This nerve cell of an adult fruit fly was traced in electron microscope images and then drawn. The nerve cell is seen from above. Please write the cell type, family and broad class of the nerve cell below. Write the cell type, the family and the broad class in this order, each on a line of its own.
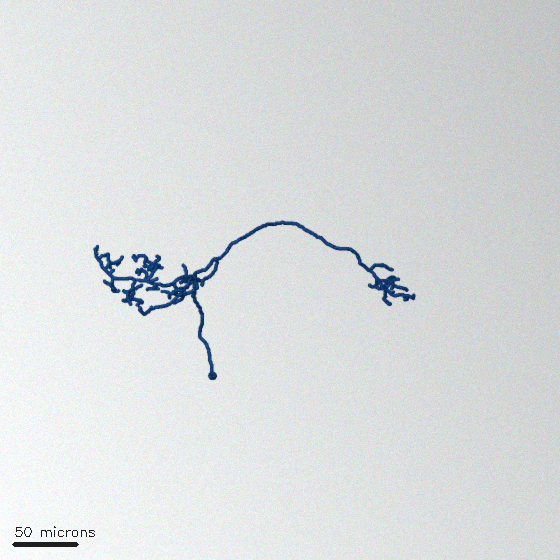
SLP405_a
hemilineage DM6_dorso_lateral
central-brain intrinsic neuron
